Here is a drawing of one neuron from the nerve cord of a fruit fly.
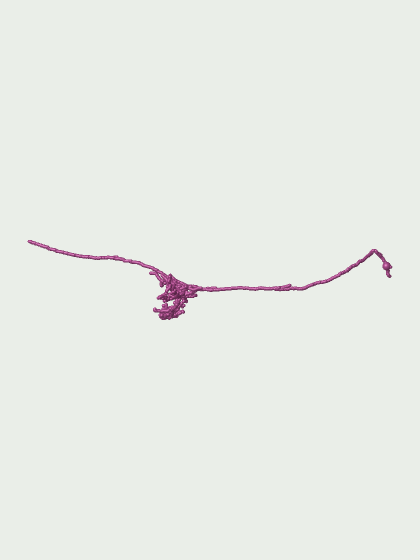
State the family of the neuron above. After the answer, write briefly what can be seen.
The family is hemilineage 05B. This is an ascending neuron. As drawn here it is more than twice as wide as it is tall.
